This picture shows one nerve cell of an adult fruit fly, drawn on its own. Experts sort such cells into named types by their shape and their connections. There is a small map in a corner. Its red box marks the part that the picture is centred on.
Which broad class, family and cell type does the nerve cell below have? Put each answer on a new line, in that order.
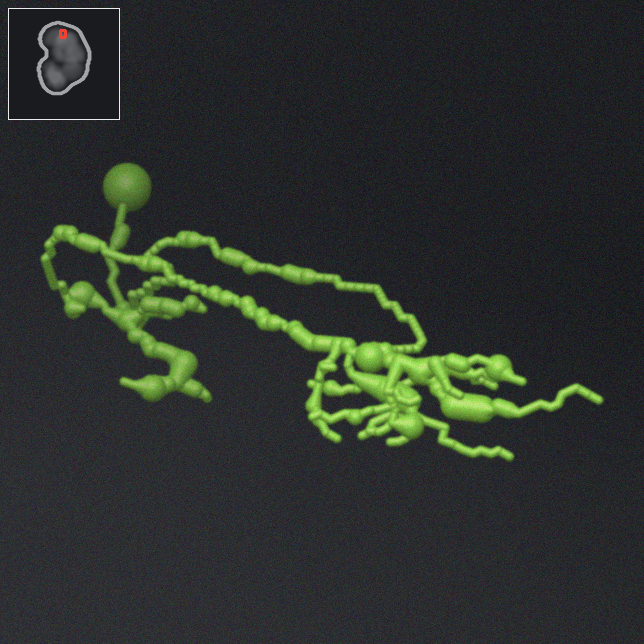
optic-lobe intrinsic neuron
T
T5b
